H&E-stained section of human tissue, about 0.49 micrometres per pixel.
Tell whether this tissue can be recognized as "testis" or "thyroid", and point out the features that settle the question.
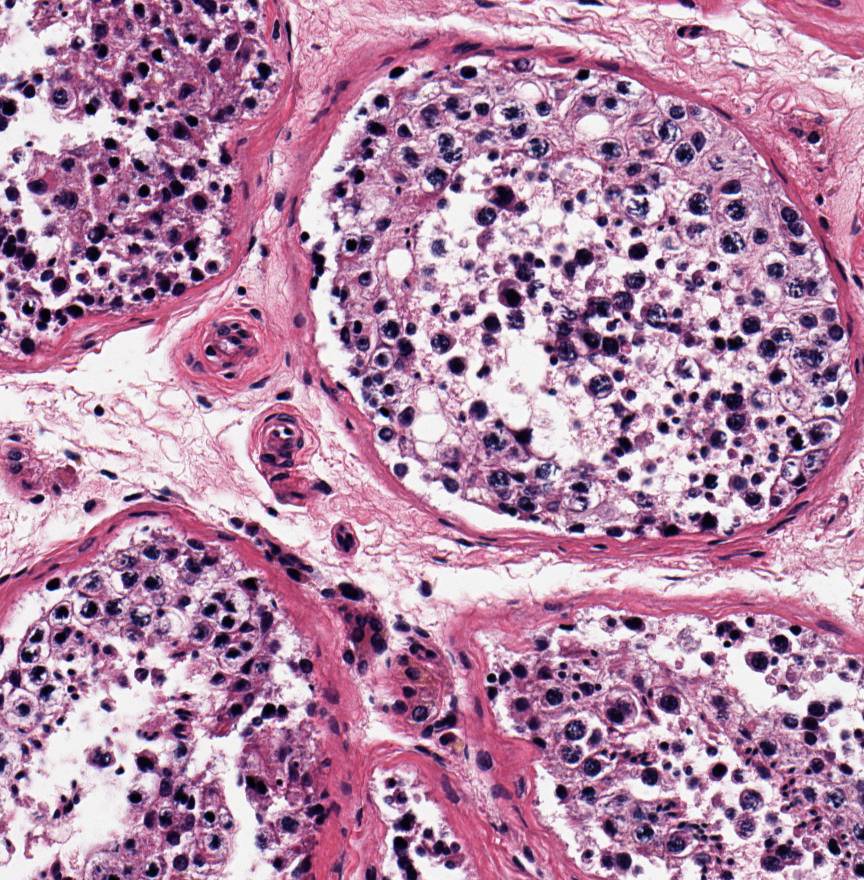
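The answer is testis.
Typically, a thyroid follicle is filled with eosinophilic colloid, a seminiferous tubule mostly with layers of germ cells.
Check one: these tubules are packed with many layers of rounded cells, large ones with coarse clumped chromatin and small ones with dense dark nuclei.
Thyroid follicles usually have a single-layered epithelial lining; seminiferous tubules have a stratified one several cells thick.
Check two: the cells here lie in many layers, not one.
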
